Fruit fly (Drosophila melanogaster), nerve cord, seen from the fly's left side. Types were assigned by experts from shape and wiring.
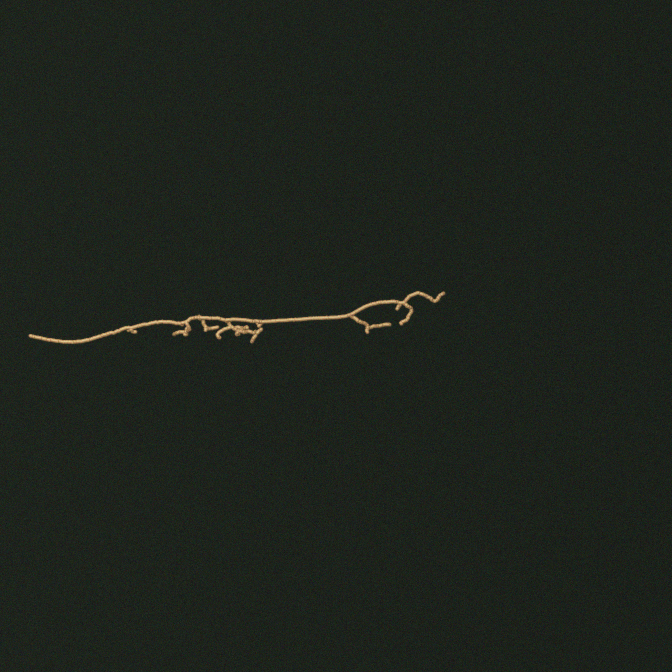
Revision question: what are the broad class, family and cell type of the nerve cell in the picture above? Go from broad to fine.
descending neuron; hemilineage PSp2; DNp104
